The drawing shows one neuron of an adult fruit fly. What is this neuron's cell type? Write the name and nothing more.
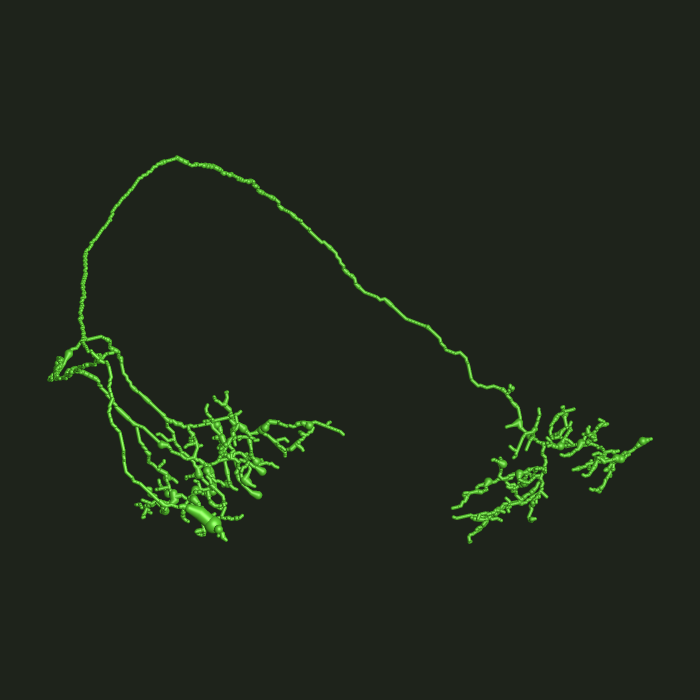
MeLo13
